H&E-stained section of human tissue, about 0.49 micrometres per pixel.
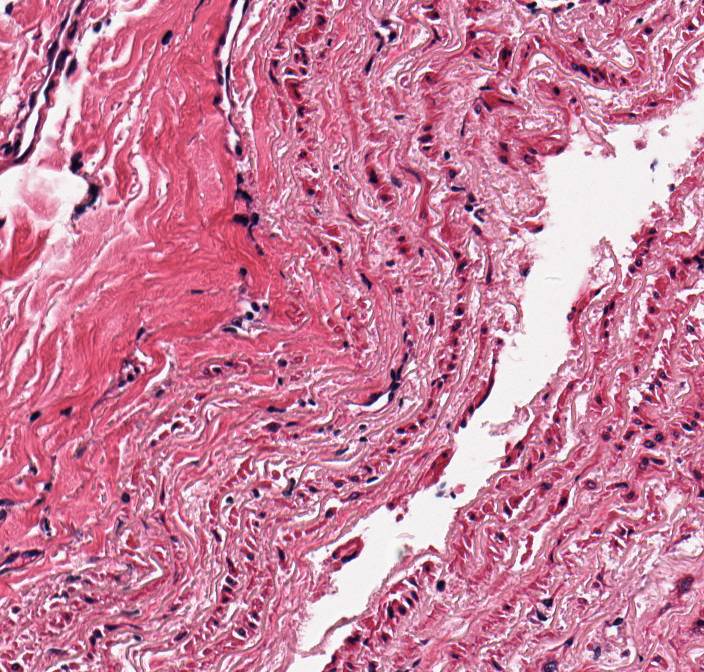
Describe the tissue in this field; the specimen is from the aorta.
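Overall, the field is pink fibrous tissue made of wavy fibre bundles, without epithelium anywhere. Centrally, the bundles curve roughly parallel to a slit-like space. The upper left is taken up by dense, deeply eosinophilic collagen with few nuclei. Scattered through the fibres are small, dark, elongated nuclei.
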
